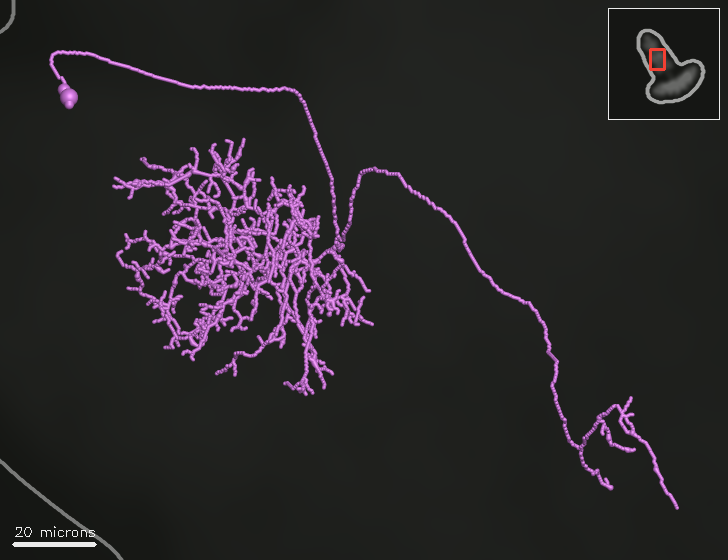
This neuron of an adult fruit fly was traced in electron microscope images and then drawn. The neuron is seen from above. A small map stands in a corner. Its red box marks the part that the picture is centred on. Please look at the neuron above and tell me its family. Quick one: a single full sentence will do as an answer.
This neuron is within the family hemilineage 23B.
